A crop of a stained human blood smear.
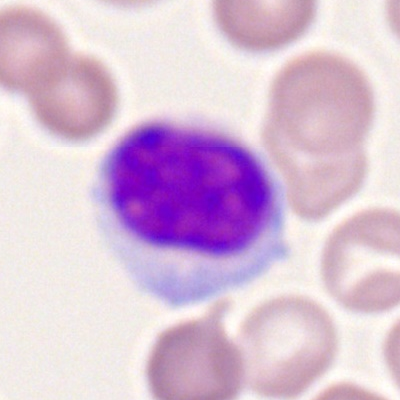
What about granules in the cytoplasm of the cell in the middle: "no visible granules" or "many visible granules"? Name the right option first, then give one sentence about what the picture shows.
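No visible granules. No granules are visible in the cytoplasm.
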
